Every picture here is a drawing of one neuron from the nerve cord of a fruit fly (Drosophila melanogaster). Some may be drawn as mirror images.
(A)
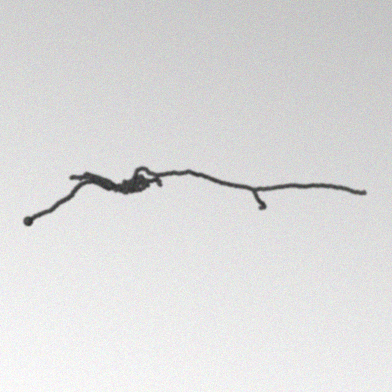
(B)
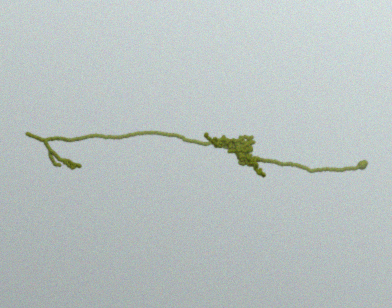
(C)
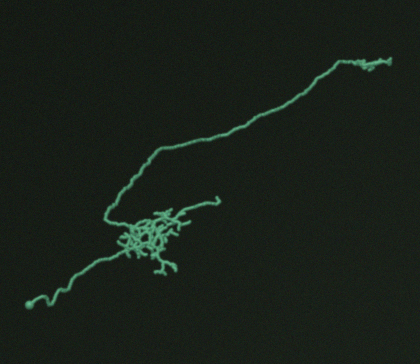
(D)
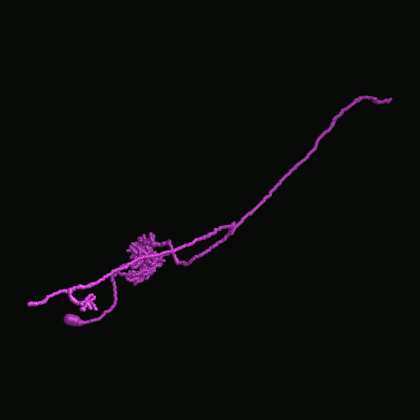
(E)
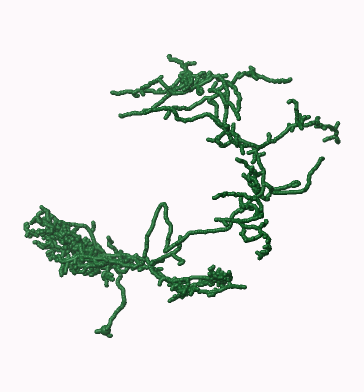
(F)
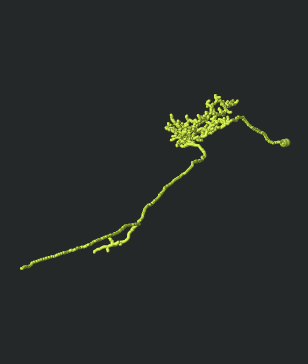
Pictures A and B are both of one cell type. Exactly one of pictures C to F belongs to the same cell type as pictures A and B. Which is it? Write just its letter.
C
